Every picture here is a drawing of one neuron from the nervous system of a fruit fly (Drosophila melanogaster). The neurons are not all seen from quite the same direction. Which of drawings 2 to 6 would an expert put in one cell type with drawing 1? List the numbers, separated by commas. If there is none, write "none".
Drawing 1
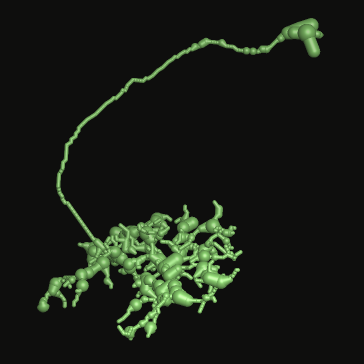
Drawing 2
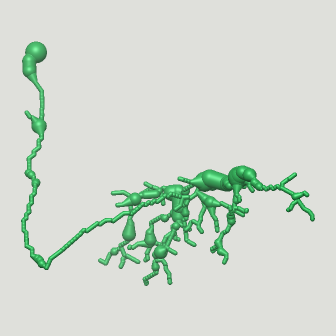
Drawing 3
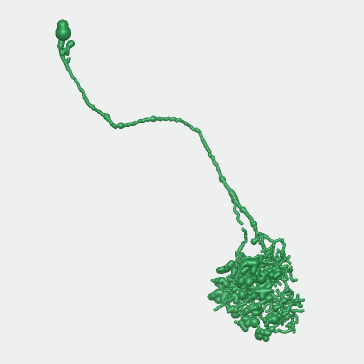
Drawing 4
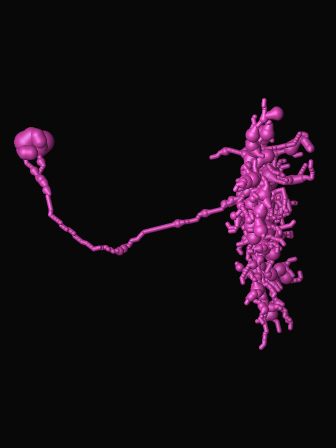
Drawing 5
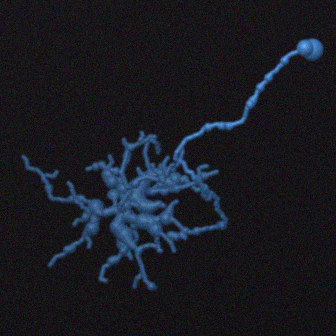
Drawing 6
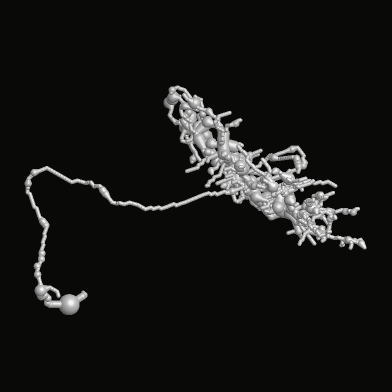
4, 6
